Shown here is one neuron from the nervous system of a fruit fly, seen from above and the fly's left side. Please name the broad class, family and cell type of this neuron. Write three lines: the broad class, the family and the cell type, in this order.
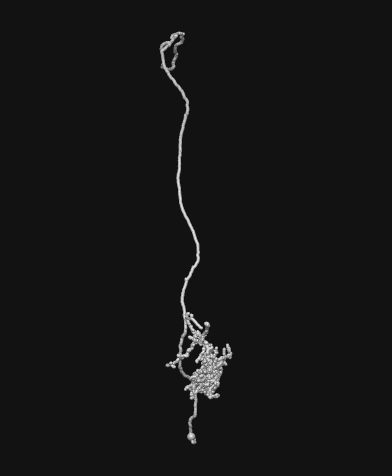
central-brain intrinsic neuron
hemilineage VLPl&p2_lateral
CB4116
